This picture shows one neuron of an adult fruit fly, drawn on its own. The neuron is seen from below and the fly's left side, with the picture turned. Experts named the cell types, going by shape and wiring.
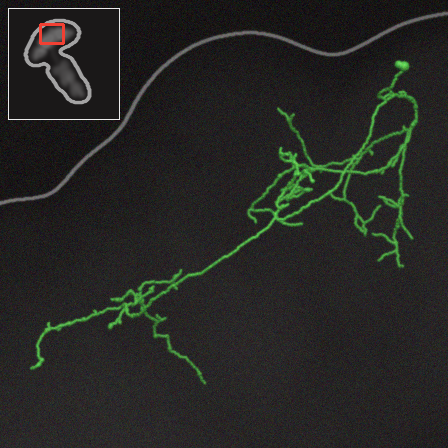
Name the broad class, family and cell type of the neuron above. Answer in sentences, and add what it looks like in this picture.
Its broad class is central-brain intrinsic neuron. The family is hemilineage AOTUv4_dorsal. It is of cell type CRE003_a. It is in the brain and does not reach the nerve cord. Its cell body lies at the upper right of the picture. The picture shows dozens of branch ends.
